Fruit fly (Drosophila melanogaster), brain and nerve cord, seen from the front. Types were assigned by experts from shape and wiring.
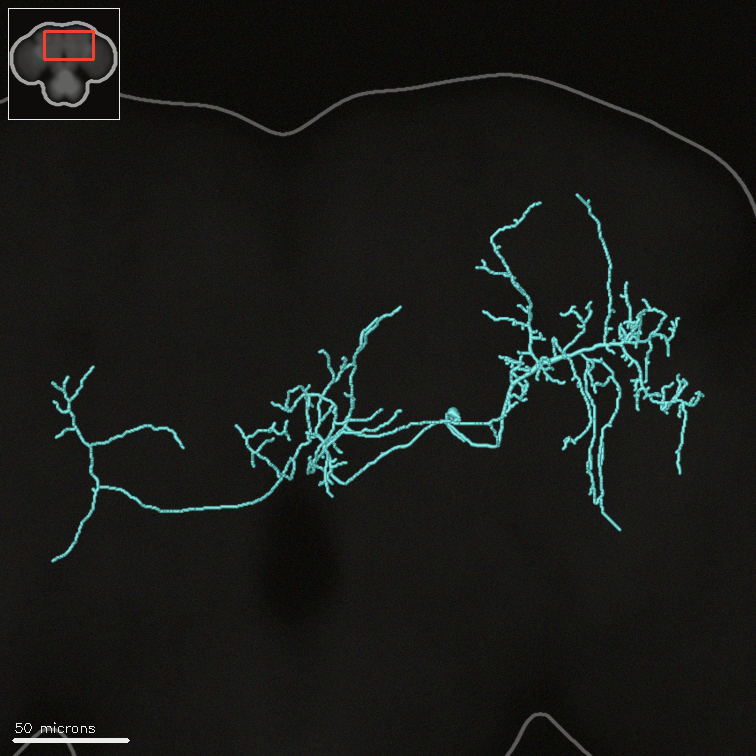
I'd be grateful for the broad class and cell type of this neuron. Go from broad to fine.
central-brain intrinsic neuron; PLP231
